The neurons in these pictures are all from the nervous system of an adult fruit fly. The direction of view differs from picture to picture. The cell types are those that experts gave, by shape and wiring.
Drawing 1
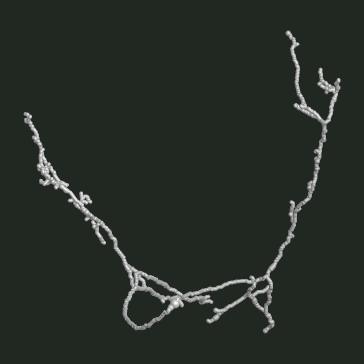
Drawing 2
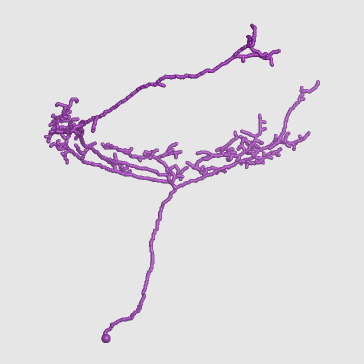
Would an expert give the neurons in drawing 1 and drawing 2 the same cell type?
no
